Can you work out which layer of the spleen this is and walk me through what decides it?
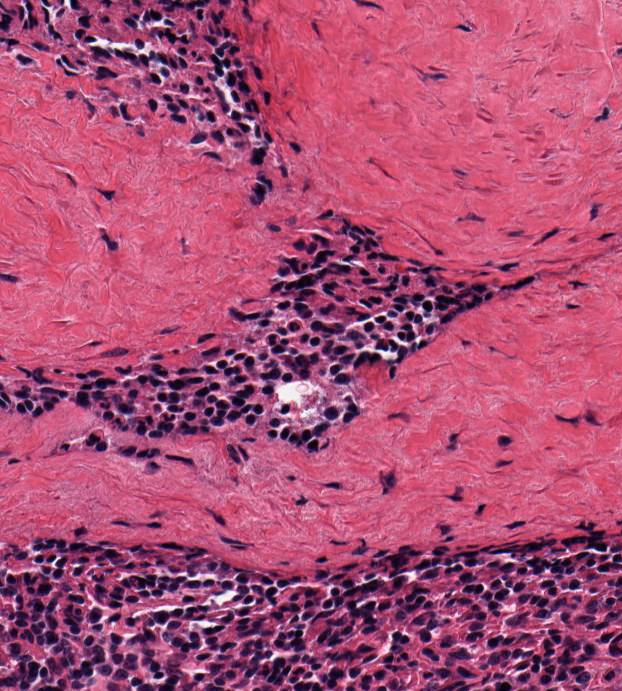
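Shown here is dense connective tissue, a dense pink fibrous stroma filling most of the field and separating groups of crowded small cells. Scattered thin spindle-shaped nuclei lie in the collagenous stroma.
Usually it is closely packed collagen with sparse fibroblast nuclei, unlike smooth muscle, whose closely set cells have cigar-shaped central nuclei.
A broad band of densely packed small cells crosses the bottom; an elongated cluster of small cells runs roughly horizontally through the middle.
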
